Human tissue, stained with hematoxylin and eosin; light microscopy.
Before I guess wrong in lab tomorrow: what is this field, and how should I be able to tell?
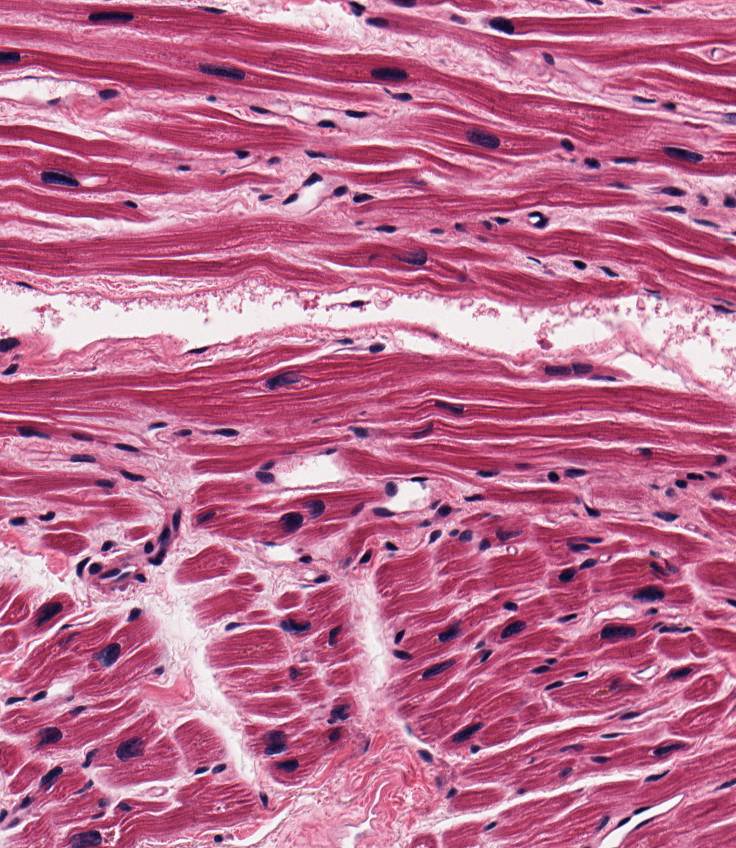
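It's mostly myocardium, cut two ways: fibres in long section run horizontally across the upper half, while lower down they are cut obliquely into short segments. The giveaway is the oval nuclei lying centrally in each fibre, in cytoplasm that is deeply eosinophilic and stains a strong pink.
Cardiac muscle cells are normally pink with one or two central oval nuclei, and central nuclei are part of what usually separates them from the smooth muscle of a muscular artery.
Between the fibres there's only a scanty, delicate connective tissue holding small, dark, elongated nuclei.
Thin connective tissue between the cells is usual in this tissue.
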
